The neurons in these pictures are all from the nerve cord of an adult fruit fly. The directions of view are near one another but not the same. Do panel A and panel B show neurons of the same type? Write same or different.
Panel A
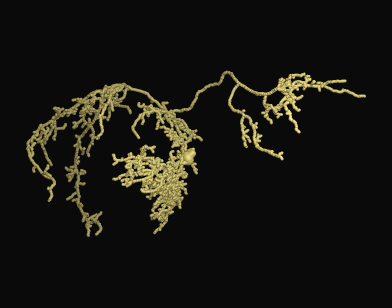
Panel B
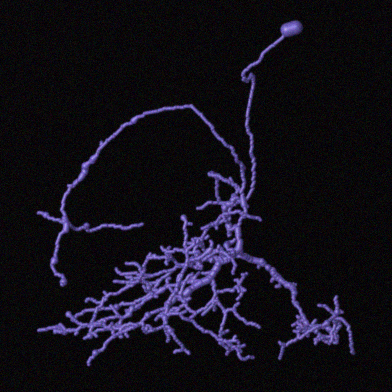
different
